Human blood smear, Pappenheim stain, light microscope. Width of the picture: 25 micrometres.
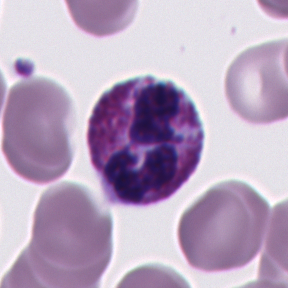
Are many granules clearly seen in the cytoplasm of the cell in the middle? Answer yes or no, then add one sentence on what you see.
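Yes. Granules fill the cytoplasm throughout.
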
